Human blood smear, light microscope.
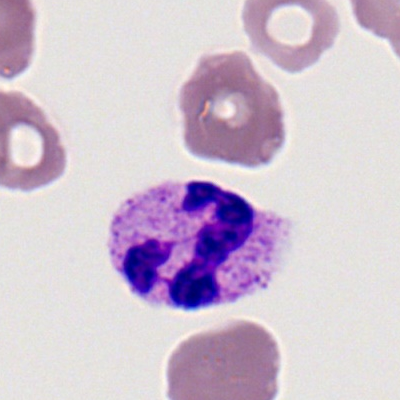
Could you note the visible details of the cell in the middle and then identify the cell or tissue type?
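This one has a roughly oval outline. Its nucleus is divided into several lobes, and you won't find any nucleoli in it. Fine lilac-purple granules are scattered through the cytoplasm. It's a segmented neutrophil.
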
